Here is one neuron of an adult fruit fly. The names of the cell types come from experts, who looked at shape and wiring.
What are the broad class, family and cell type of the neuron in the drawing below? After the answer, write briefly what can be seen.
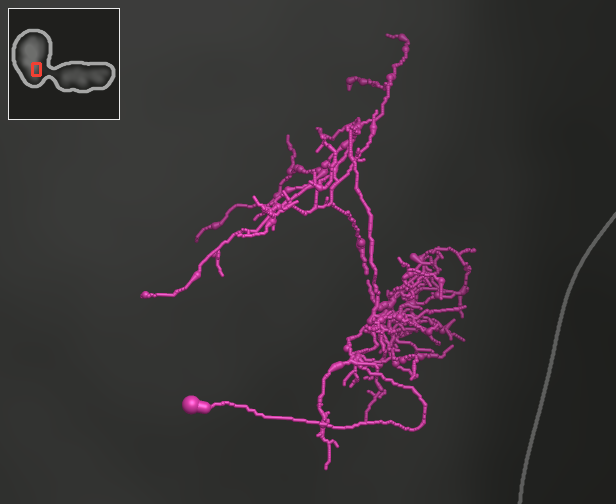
It is an optic-lobe intrinsic neuron. The family is Tlp. Its cell type is Tlp11. The picture shows dozens of branch ends. In this view it is taller than it is wide.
